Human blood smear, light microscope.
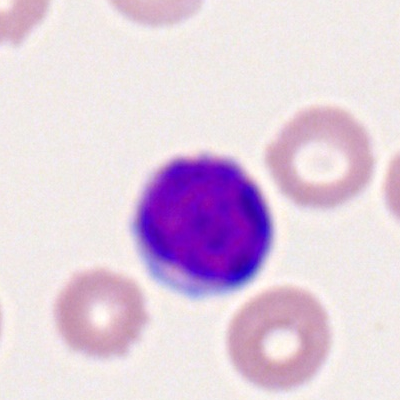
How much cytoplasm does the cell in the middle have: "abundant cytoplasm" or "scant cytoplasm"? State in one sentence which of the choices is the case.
There is only scant cytoplasm around the nucleus of this cell.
